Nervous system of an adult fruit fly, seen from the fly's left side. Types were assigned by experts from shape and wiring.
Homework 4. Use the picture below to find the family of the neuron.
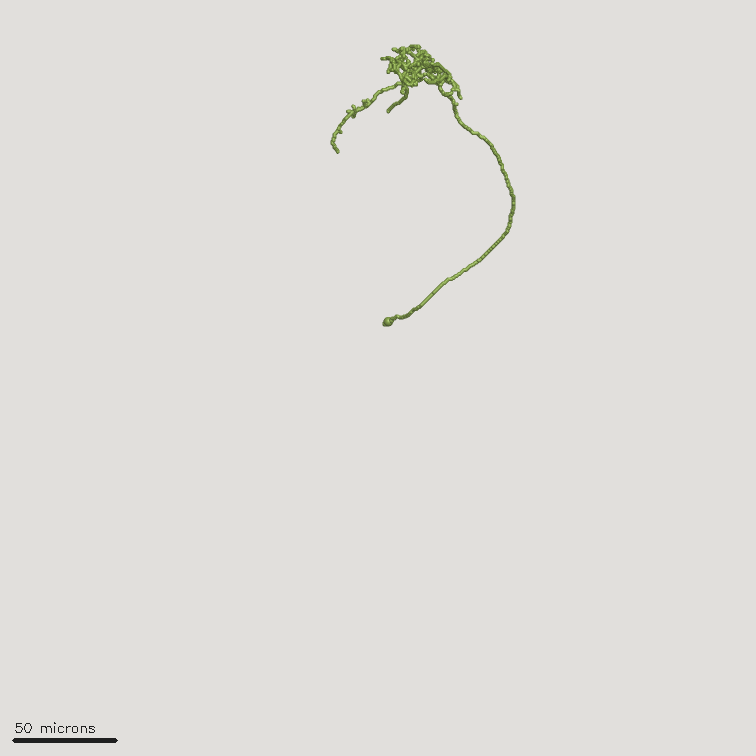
hemilineage SLPpl3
